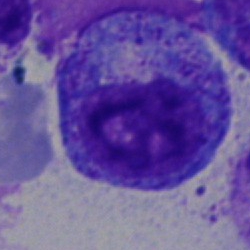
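Promyelocyte, stained bone marrow smear. Chromatin deep purple, finely textured rather than coarsely clumped. More than one pale nucleolus-like area near the centre of the nucleus. Cytoplasm moderately abundant and blue, with a paler zone just above the nucleus.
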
